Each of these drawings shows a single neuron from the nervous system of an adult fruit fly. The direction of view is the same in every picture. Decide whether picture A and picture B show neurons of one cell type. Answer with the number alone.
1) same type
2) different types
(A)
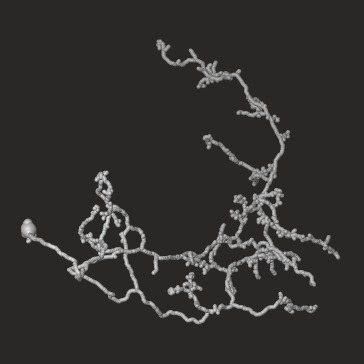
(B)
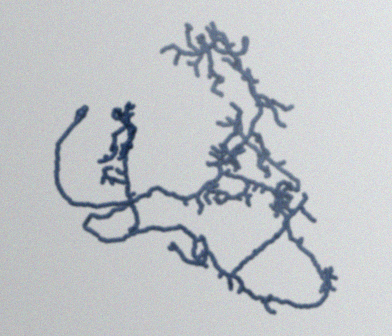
2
